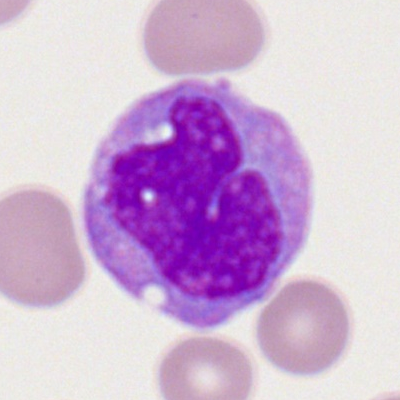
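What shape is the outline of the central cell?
Roughly round, I think, though the edge is slightly irregular.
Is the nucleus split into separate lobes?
No, it is a single folded mass with deep indentations.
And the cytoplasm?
Pale greyish lilac-blue, with a few small clear vacuoles.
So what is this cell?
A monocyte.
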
